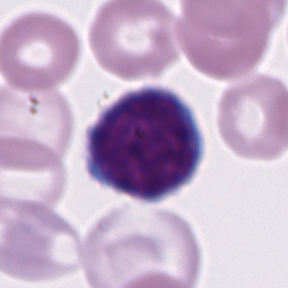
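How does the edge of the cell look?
Slightly bumpy, not smooth.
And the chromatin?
Dense, staining dark purple.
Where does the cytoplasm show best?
At the lower left edge, and there are no granules in it.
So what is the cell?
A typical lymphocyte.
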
